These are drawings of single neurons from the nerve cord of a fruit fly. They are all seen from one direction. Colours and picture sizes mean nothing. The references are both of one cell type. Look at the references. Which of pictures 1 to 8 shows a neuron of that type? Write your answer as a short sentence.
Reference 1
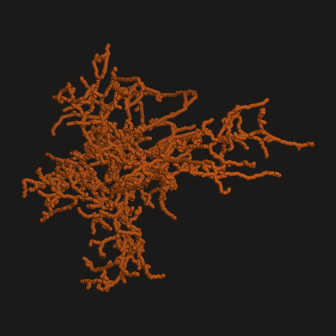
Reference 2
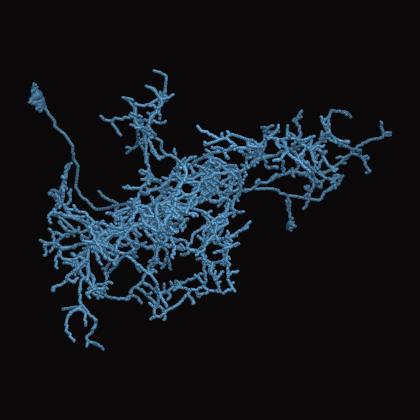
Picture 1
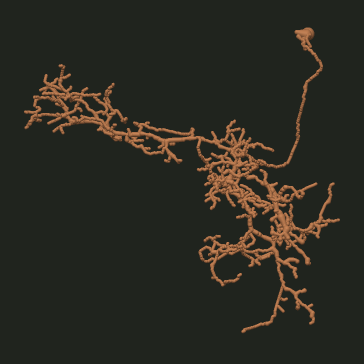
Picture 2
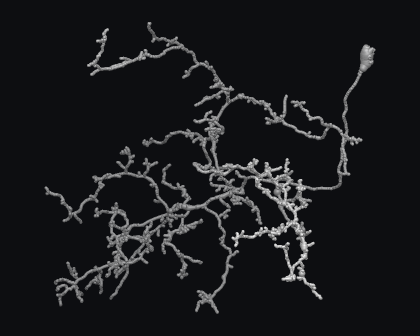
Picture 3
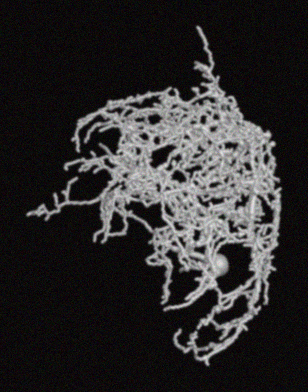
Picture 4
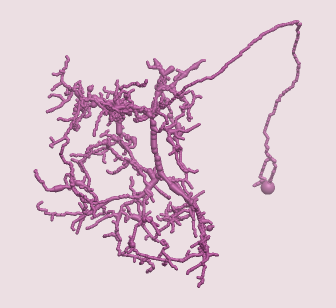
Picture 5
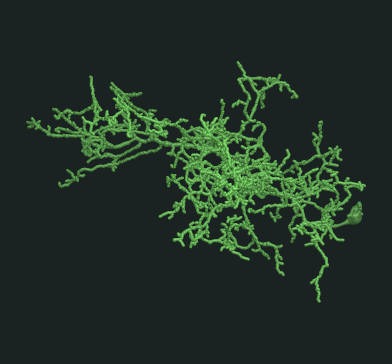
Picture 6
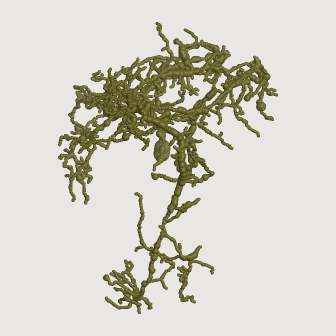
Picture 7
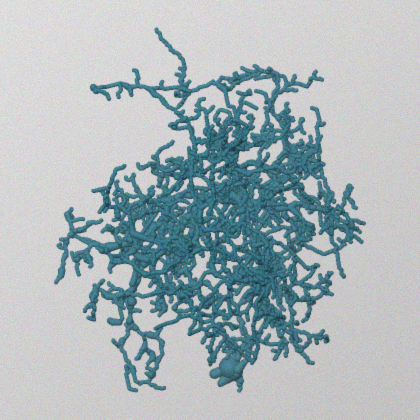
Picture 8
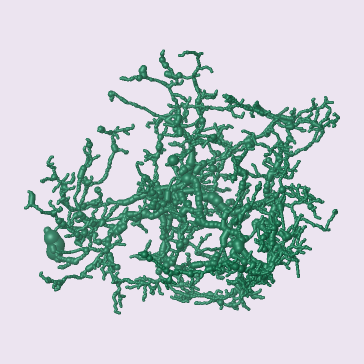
Picture 5 is of the same cell type.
